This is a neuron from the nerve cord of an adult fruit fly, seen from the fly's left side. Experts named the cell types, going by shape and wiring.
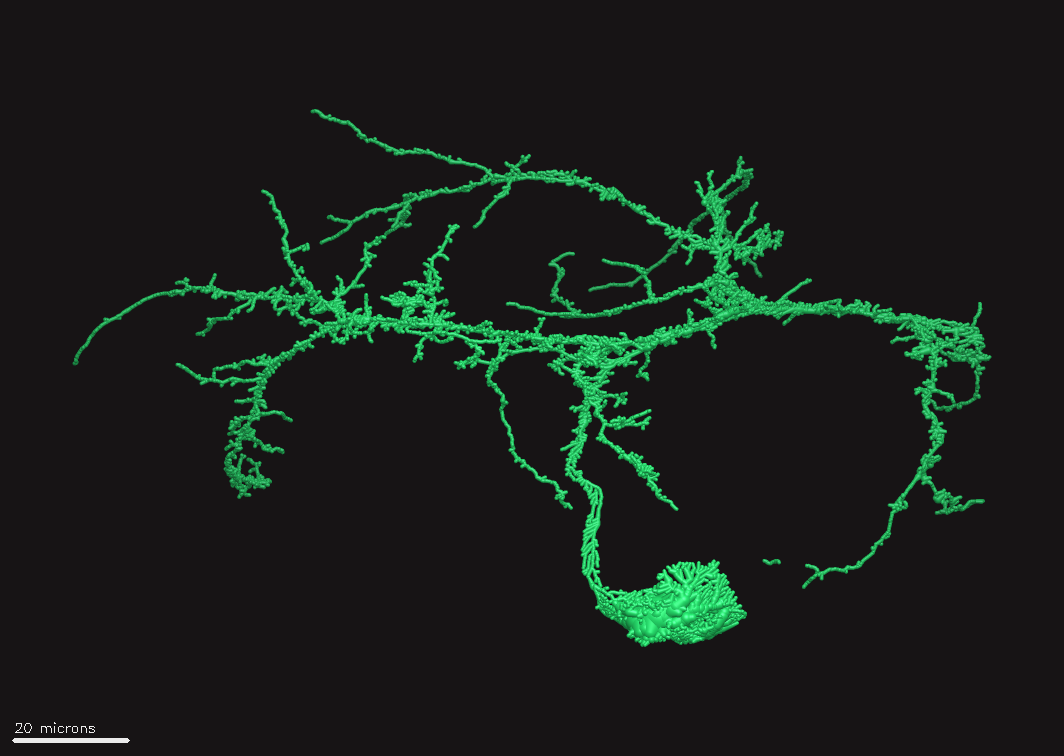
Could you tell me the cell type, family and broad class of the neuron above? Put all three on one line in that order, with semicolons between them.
Tr extensor MN; hemilineage 19A; motor neuron of the nerve cord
